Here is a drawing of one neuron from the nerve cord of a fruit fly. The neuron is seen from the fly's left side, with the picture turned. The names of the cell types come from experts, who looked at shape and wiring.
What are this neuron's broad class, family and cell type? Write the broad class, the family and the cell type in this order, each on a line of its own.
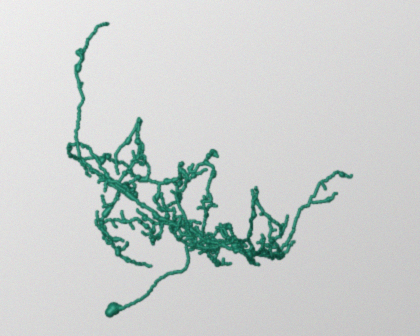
nerve-cord intrinsic neuron
hemilineage 16B
IN16B070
